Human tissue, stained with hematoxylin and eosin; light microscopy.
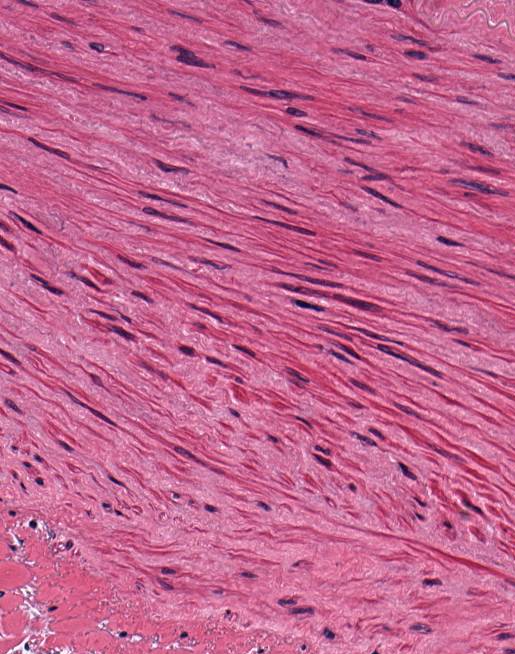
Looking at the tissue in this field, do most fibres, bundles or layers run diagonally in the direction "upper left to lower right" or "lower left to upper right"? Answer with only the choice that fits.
Upper left to lower right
